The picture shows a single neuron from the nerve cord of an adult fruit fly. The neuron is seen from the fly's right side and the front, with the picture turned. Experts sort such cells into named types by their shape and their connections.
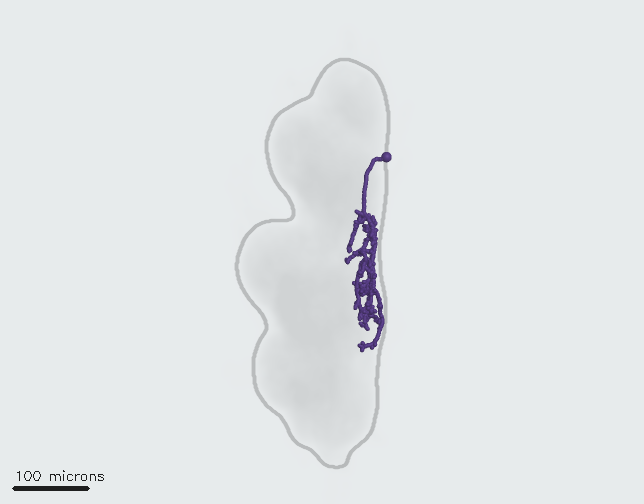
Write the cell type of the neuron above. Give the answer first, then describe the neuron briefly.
It is of cell type IN03B063. Its broad class is nerve-cord intrinsic neuron. By the scale bar it is about 250 microns tall in this view. In this view it is more than twice as tall as it is wide.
